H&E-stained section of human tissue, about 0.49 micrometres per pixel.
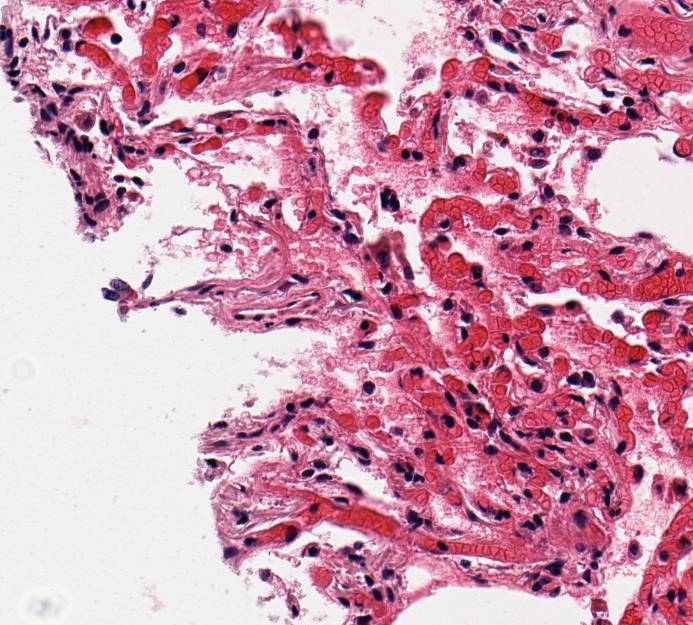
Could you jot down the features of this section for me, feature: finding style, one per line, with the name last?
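Architecture: thin branching walls around irregular open spaces
Empty area: large, along the left side
Capillaries: widened, tightly packed with red blood cells, densest in right half
Red blood cells: bright red, rounded, crowded together, no nuclei
Wall nuclei: small, dark, mostly oval or elongated
Name: lung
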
